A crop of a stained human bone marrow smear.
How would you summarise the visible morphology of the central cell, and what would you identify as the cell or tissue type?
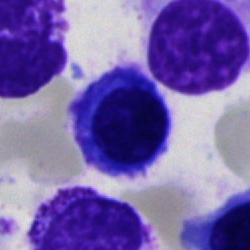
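Nucleoli are not visible in the nucleus. The cytoplasm is deep blue and forms a rim, widest on the left side, in which no granules are seen. Small blebs project from the cell margin, most clearly along the lower left. The cell is an erythroblast.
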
